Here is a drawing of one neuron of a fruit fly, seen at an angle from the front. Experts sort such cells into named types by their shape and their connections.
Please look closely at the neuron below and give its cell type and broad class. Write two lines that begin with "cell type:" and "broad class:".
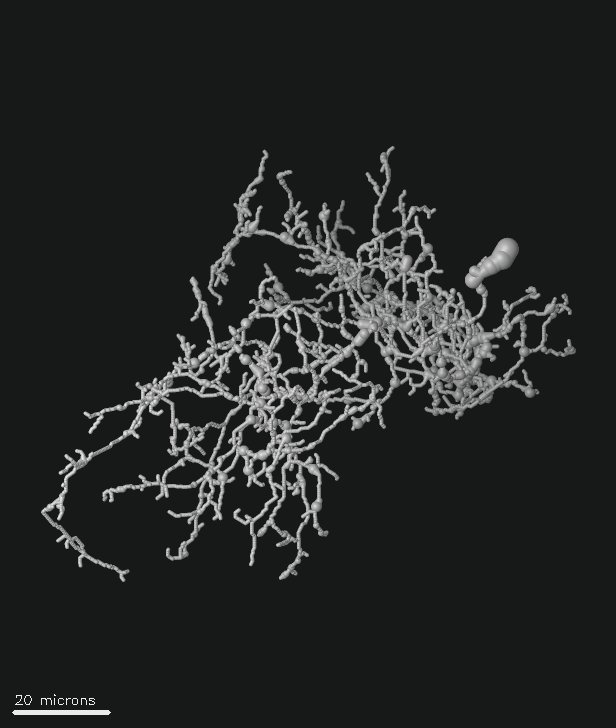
cell type: INXXX045
broad class: nerve-cord intrinsic neuron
